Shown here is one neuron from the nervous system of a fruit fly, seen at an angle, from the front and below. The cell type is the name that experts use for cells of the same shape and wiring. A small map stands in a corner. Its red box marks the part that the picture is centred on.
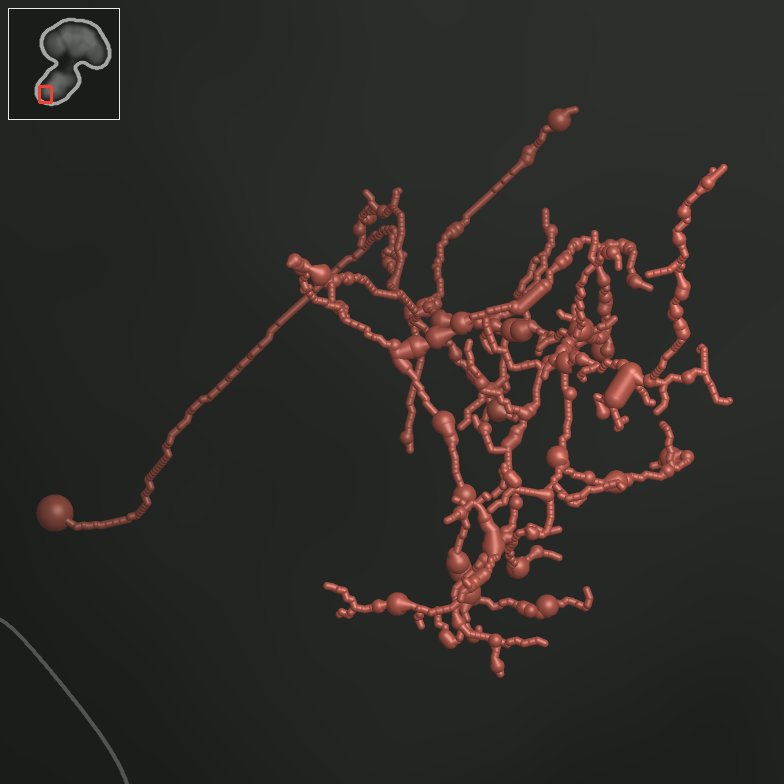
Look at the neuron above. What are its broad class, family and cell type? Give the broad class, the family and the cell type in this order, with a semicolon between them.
nerve-cord intrinsic neuron; hemilineage 20A.22A; IN20A.22A086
